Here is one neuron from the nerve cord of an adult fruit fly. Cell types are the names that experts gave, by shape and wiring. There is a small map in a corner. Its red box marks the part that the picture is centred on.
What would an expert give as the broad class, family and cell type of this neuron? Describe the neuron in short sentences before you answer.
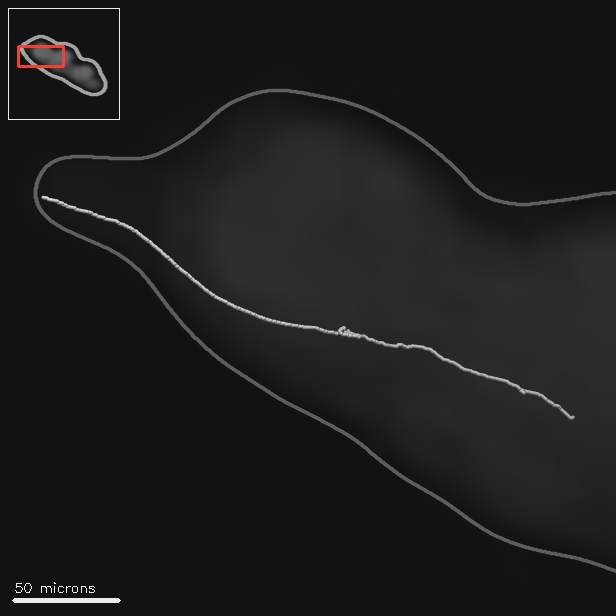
No cell body is drawn. From left to right in the picture it spans about 250 microns. It has a dozen or fewer branch ends. Its broad class is descending neuron. The family is hemilineage LB7. It is of cell type DNge126.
